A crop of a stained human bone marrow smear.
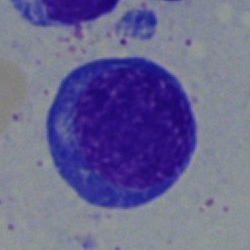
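Erythroblast at the centre of this stained human bone marrow smear. You'll notice its outline is round and smooth, and its cytoplasm a deep blue. Over on the left, right beside the nucleus, that cytoplasm has a paler zone. No granules show up anywhere in it.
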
